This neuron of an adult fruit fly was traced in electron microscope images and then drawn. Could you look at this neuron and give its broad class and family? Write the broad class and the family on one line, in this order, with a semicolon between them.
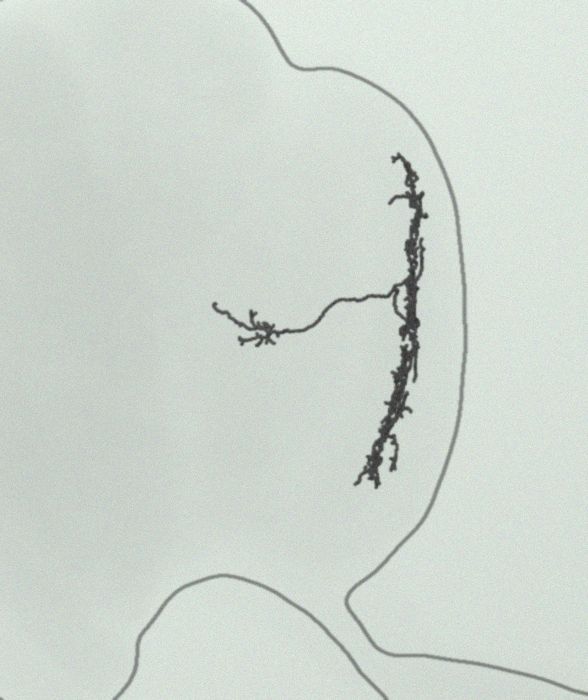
visual projection neuron; VST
